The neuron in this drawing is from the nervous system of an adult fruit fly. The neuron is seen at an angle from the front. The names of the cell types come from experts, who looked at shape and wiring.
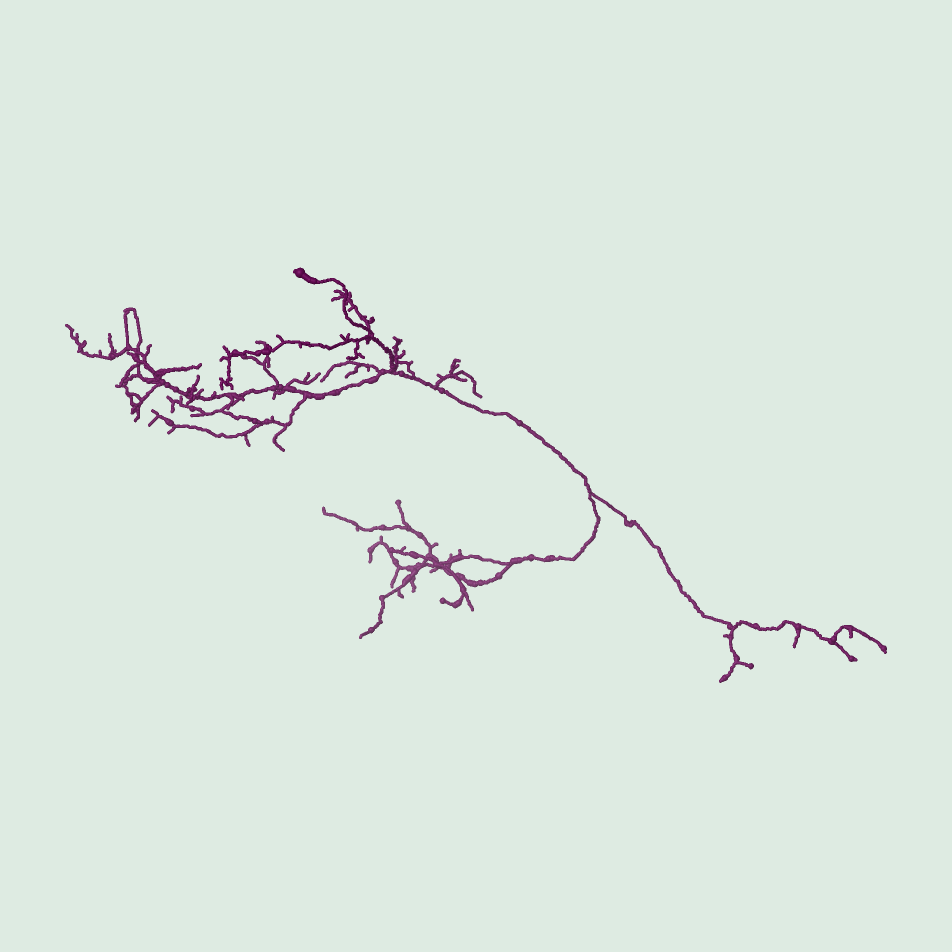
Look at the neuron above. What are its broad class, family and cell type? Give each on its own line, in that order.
central-brain intrinsic neuron
hemilineage SMPad2
SIP020_b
